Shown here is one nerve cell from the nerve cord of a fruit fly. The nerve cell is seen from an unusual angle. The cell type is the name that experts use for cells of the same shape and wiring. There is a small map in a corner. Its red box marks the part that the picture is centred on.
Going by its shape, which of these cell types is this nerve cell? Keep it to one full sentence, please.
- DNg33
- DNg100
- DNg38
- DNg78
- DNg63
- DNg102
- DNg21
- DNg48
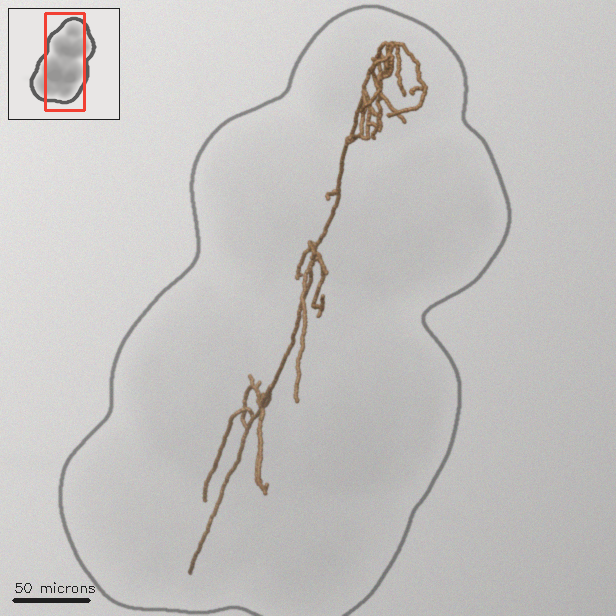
In terms of cell type, the nerve cell is DNg33.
